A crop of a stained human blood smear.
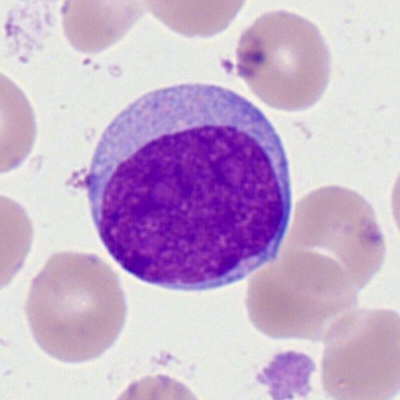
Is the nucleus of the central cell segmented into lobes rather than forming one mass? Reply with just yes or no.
No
